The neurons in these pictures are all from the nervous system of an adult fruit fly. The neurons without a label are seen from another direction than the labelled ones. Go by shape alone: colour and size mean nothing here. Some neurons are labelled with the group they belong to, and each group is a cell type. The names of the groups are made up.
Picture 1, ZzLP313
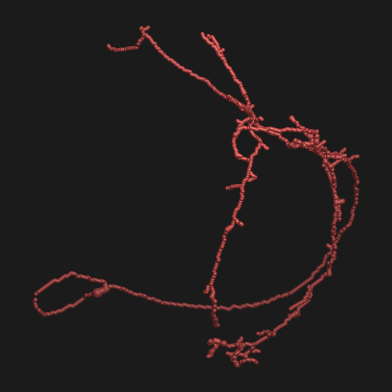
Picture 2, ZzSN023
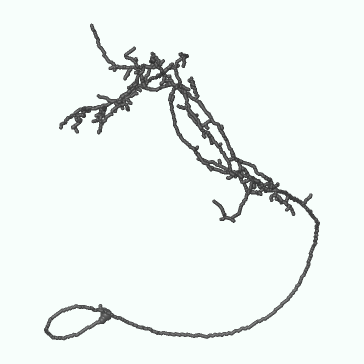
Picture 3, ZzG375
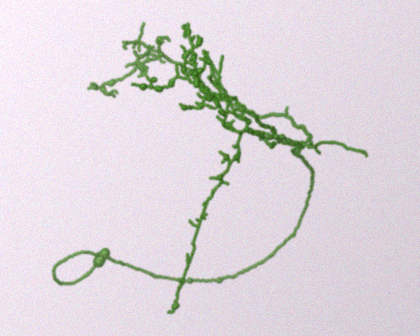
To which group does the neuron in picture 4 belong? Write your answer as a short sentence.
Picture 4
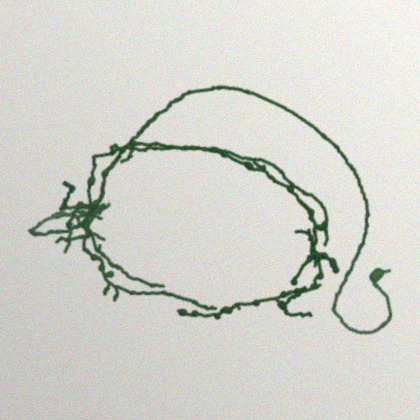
It belongs to ZzLP313.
